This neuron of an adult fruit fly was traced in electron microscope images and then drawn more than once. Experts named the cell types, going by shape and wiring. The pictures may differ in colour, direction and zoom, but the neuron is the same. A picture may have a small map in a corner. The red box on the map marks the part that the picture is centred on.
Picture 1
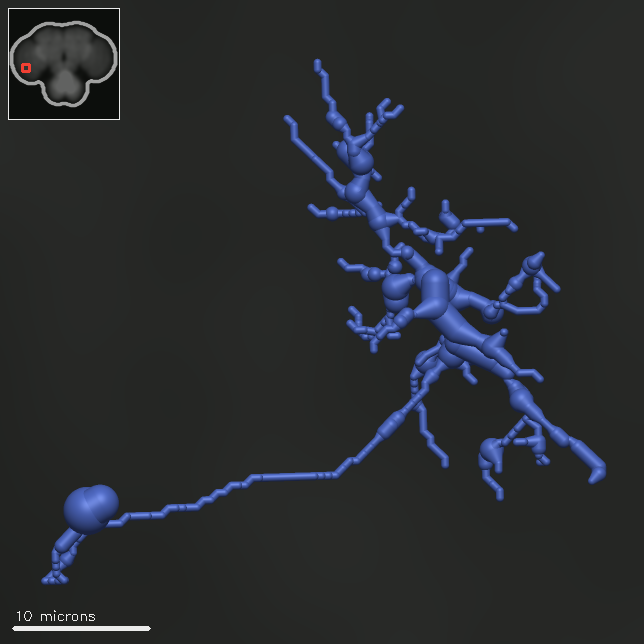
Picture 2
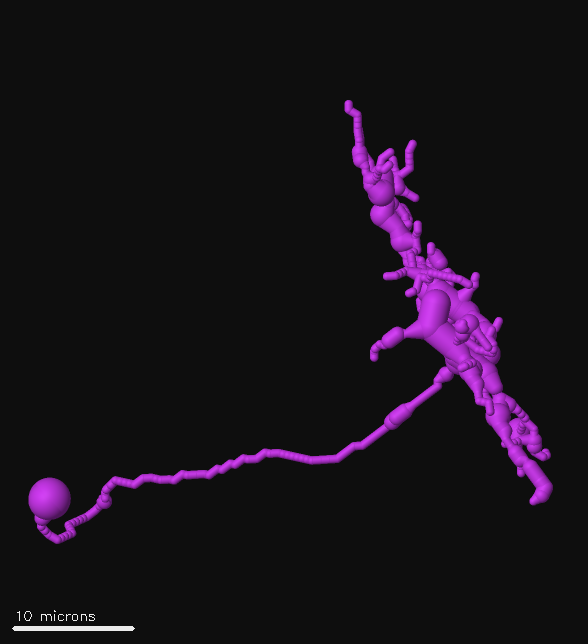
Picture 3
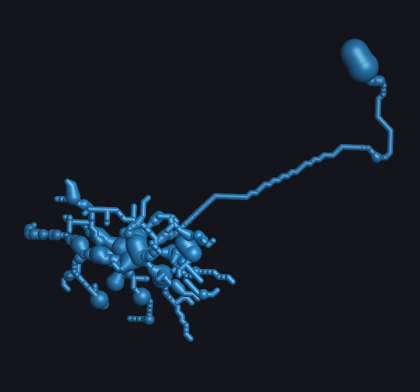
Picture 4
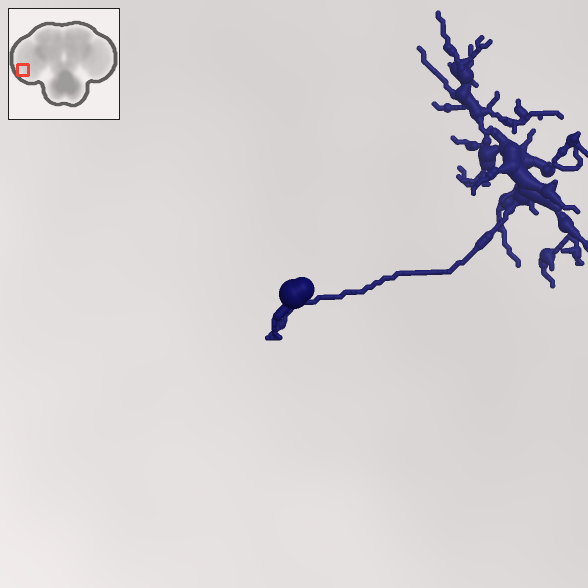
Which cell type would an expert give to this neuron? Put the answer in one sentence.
The cell type is Dm8b.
